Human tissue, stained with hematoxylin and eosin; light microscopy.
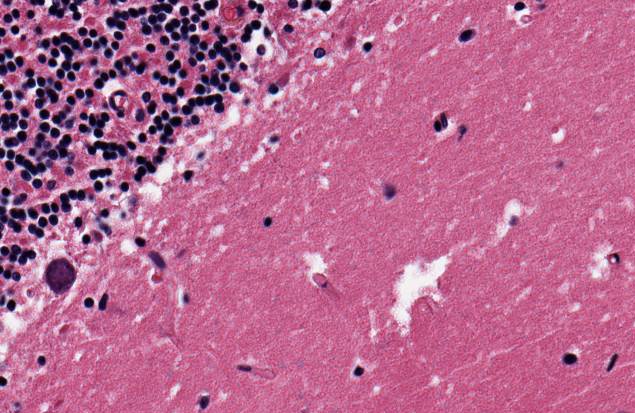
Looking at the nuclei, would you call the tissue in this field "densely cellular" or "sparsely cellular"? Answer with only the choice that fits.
Sparsely cellular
